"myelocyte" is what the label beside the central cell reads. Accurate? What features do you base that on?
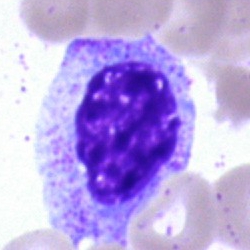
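Yes, myelocyte fits. The chromatin is dark purple and coarsely clumped, with small paler gaps between the clumps.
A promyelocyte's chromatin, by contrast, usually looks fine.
That coarse clumping counts against promyelocyte here. Beyond that, the outline is irregular and somewhat angular rather than smooth and round, the band of cytoplasm is wider on the left of the nucleus than on the right, and no vacuoles are seen. Red cells lie against its edges at the top and bottom.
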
